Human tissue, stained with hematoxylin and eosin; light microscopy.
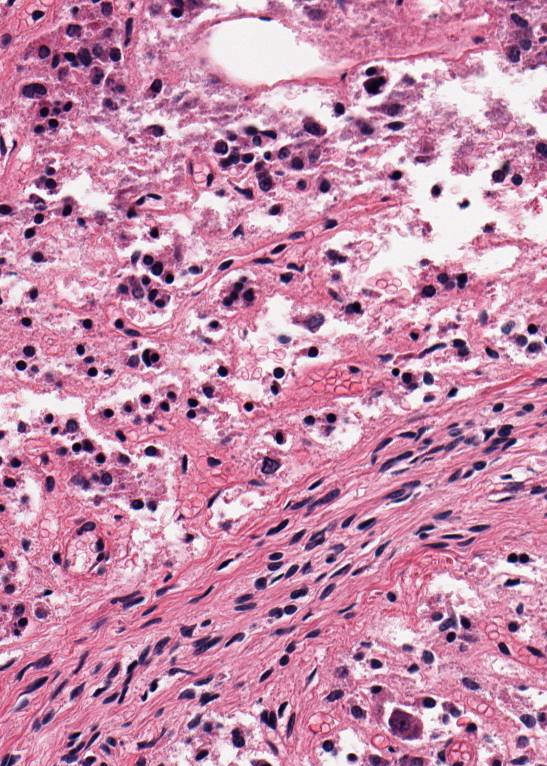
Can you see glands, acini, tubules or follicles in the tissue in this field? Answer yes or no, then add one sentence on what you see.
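No. No epithelium or glandular structures are present anywhere in the field.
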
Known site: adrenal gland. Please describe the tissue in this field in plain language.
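Cells within the band have elongated, dark oval nuclei aligned parallel to pink fibrillary strands. The upper loose tissue is densely scattered with small cells bearing round, dark nuclei and scant cytoplasm. Red blood cells form small clusters there, one near the field's centre.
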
